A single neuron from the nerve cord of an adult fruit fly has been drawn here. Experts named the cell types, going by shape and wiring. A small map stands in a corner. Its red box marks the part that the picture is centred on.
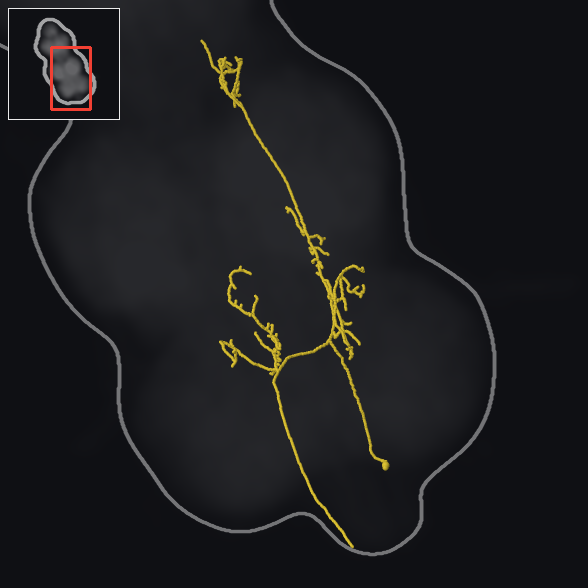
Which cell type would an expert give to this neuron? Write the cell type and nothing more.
AN07B091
